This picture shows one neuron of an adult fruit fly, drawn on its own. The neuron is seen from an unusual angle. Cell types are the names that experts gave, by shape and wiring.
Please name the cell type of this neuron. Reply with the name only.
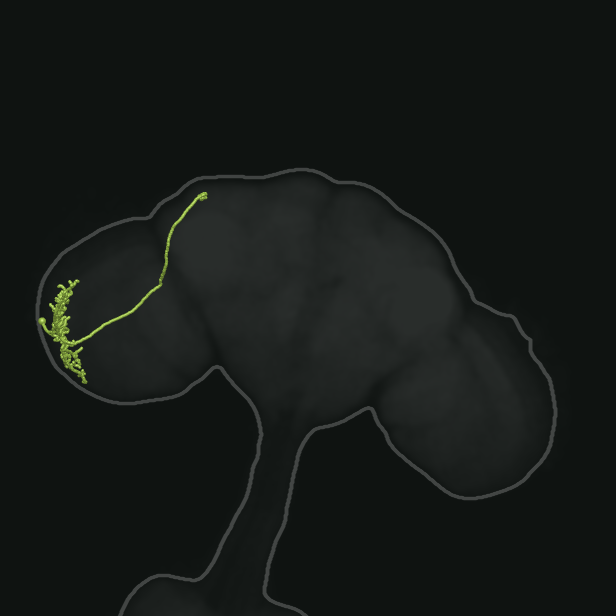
MeTu3b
